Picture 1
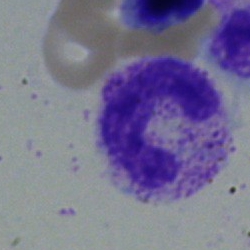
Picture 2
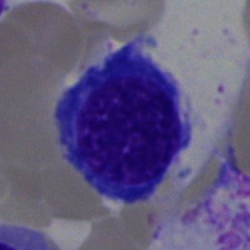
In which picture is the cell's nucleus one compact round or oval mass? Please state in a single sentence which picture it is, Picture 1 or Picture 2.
The cell in Picture 2 has a round or oval nucleus that is compact.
